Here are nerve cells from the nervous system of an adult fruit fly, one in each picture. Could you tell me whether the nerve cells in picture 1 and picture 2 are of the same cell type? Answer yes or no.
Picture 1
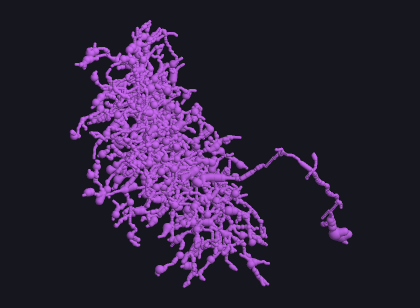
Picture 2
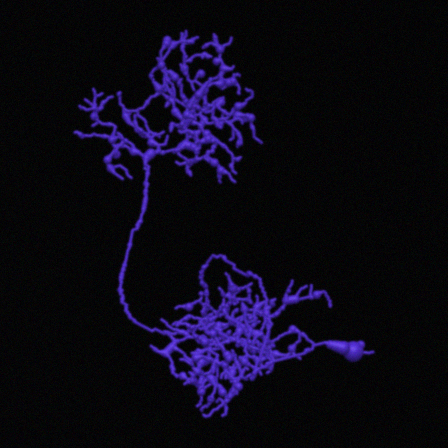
no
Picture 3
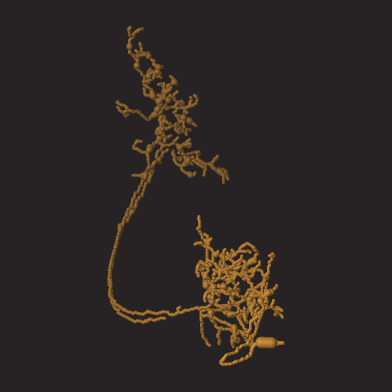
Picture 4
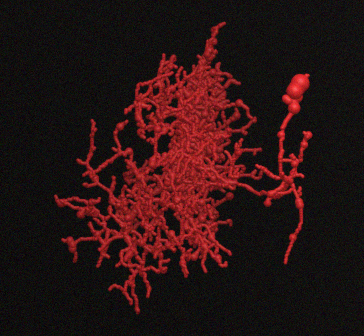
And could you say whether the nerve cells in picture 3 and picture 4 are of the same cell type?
yes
